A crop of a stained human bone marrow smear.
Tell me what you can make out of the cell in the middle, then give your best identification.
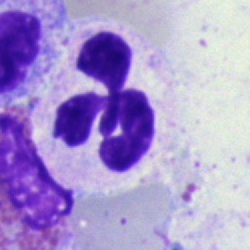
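Start with the outline, which is round. Now follow the nucleus: it's divided into three separate lobes, and if you trace them toward the centre of the cell you'll see thin strands joining them. The cytoplasm is plentiful and pale pinkish-lilac. So what you have here is a segmented neutrophil.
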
